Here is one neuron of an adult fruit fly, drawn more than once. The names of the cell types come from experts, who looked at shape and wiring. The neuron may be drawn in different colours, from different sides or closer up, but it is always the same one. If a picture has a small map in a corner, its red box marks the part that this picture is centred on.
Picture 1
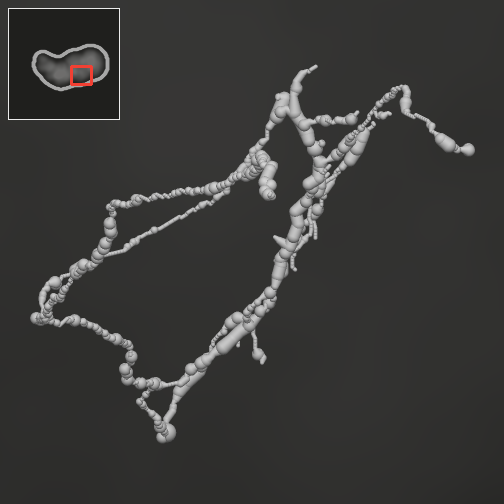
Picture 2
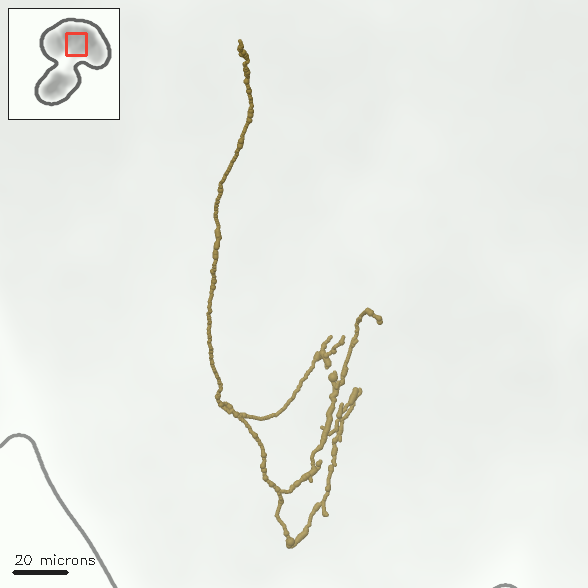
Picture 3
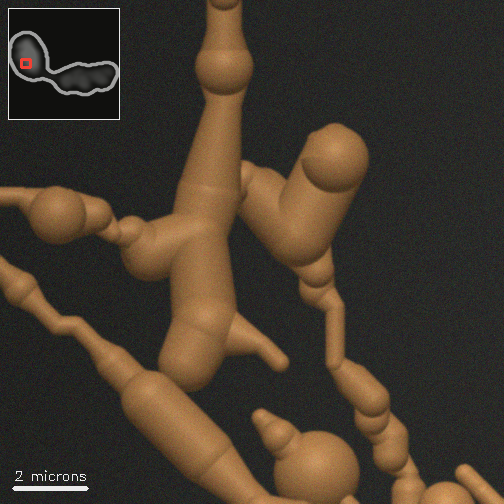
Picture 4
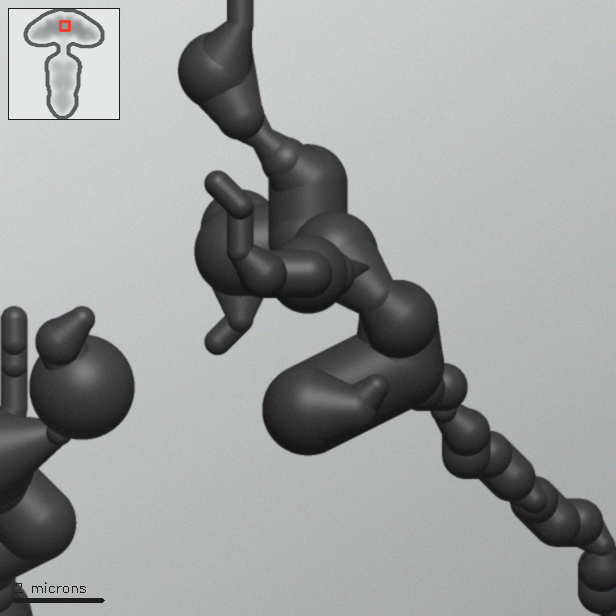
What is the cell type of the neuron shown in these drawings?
CB4246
